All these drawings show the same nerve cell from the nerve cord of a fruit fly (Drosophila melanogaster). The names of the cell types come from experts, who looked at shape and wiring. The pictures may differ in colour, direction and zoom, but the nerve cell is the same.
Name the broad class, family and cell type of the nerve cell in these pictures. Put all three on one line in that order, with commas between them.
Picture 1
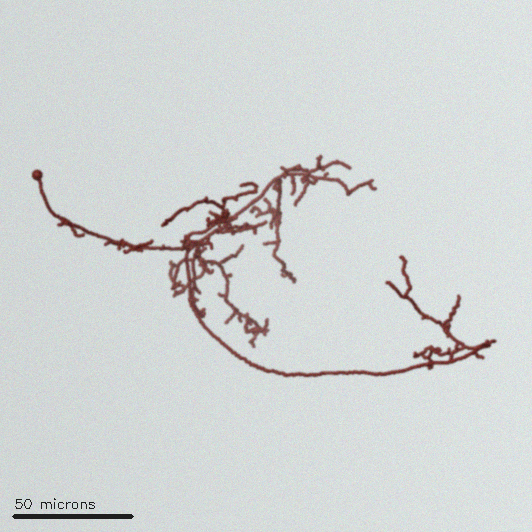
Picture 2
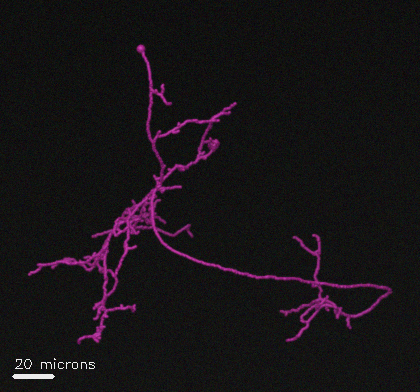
nerve-cord intrinsic neuron, hemilineage 01A, IN01A079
